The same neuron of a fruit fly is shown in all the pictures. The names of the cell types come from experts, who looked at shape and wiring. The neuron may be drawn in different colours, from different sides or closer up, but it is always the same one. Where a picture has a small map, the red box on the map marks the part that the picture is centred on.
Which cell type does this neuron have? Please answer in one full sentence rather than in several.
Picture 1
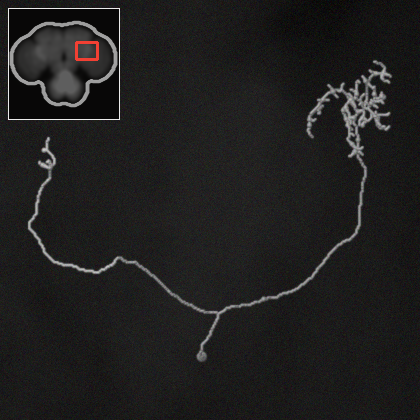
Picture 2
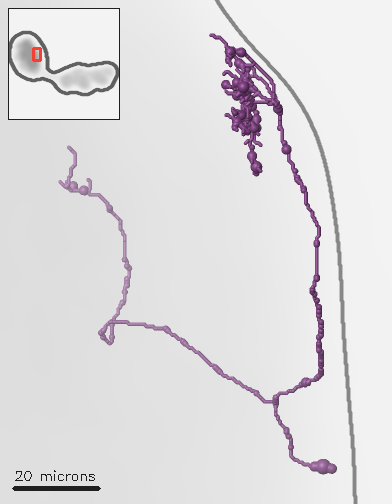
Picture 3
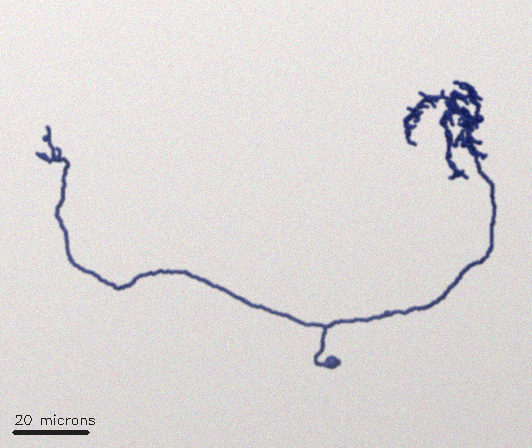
The neuron belongs to cell type LPC2.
